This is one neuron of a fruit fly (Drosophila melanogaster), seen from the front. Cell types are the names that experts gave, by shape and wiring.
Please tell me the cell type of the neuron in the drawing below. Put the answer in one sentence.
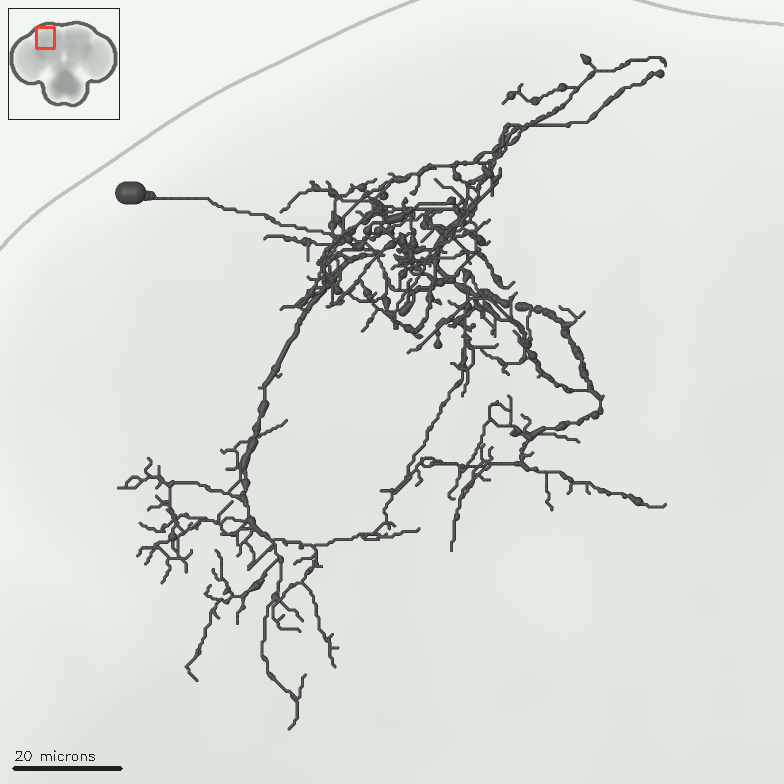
The cell type is CB3464.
